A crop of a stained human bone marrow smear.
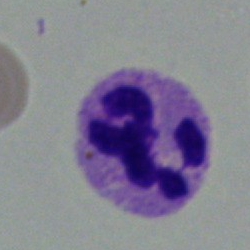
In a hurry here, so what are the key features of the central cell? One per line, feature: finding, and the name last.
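Outline: roughly round, I'd say, with a smooth edge
Chromatin: dense and clumped, a dark purple
Cytoplasm: plentiful, pale pinkish-lilac
Granules: fine and faint, not coarse ones
Name: segmented neutrophil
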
